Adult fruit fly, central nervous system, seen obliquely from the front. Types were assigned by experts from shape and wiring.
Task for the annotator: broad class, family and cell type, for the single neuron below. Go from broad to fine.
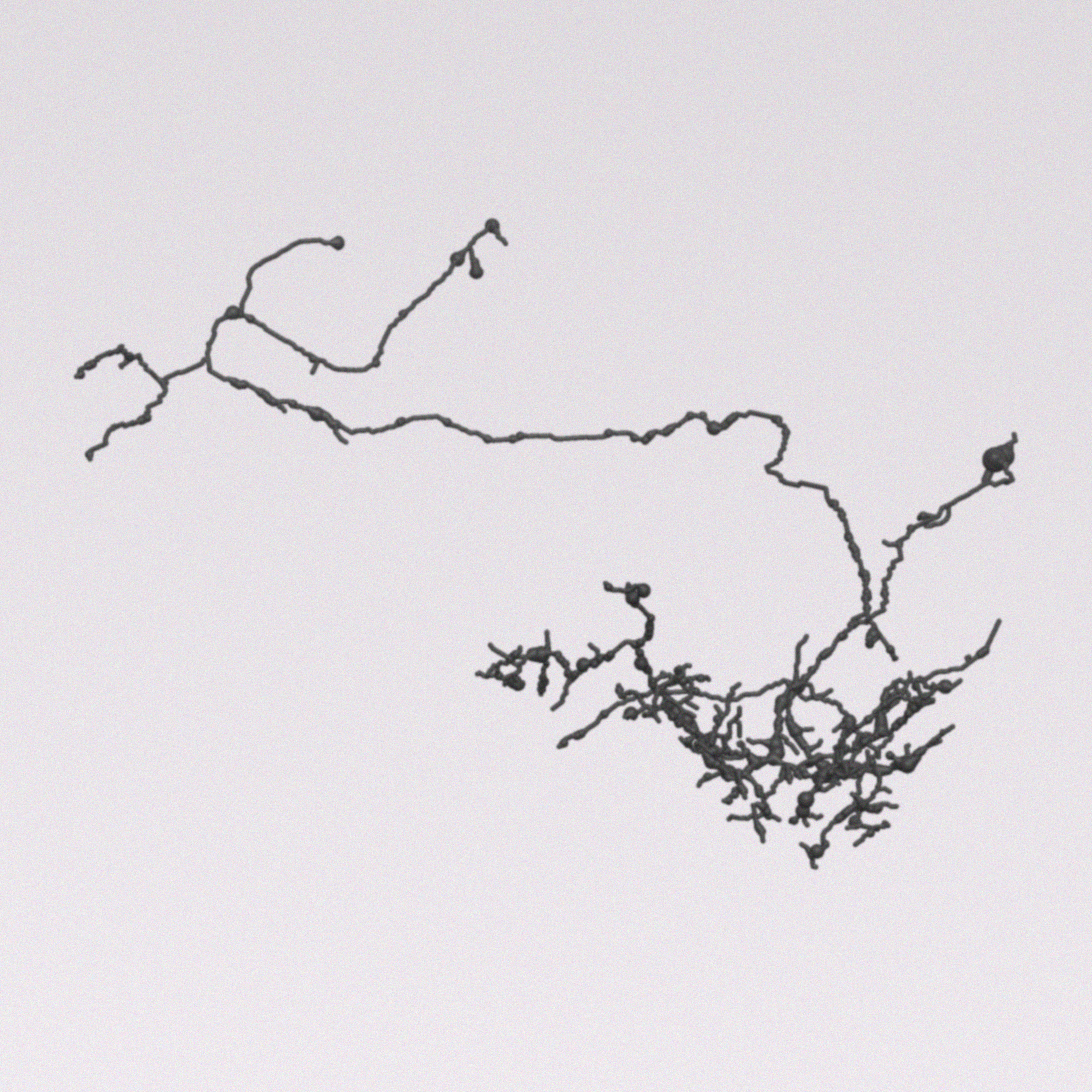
central-brain intrinsic neuron; hemilineage LB23; GNG429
